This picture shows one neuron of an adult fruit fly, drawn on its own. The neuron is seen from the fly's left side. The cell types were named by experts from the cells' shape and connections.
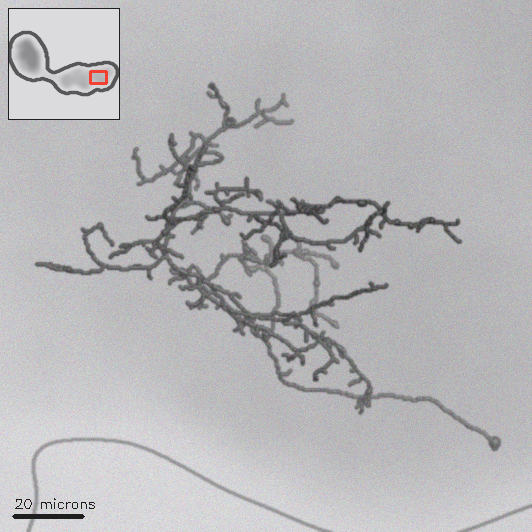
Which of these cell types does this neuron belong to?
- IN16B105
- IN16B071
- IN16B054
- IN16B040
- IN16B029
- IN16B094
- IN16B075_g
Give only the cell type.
IN16B105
